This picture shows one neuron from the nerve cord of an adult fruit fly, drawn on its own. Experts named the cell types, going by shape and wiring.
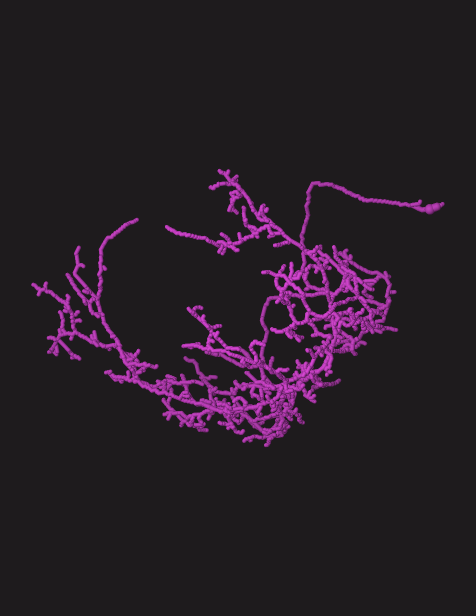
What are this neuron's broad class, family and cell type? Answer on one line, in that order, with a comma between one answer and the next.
nerve-cord intrinsic neuron, hemilineage 04B, IN04B037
